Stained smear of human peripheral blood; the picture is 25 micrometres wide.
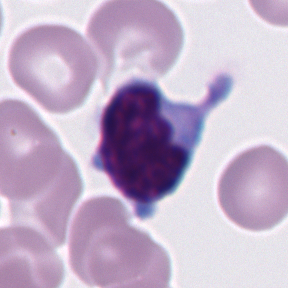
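Typical lymphocyte (centre), peripheral blood smear. The nucleus, about 10 by 8 micrometres, fills most of the cell, and most of the cytoplasm lies to its right. A thin cytoplasmic tail runs to the upper right and ends in a small rounded knob. A small blunt cytoplasmic bud protrudes at the bottom.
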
